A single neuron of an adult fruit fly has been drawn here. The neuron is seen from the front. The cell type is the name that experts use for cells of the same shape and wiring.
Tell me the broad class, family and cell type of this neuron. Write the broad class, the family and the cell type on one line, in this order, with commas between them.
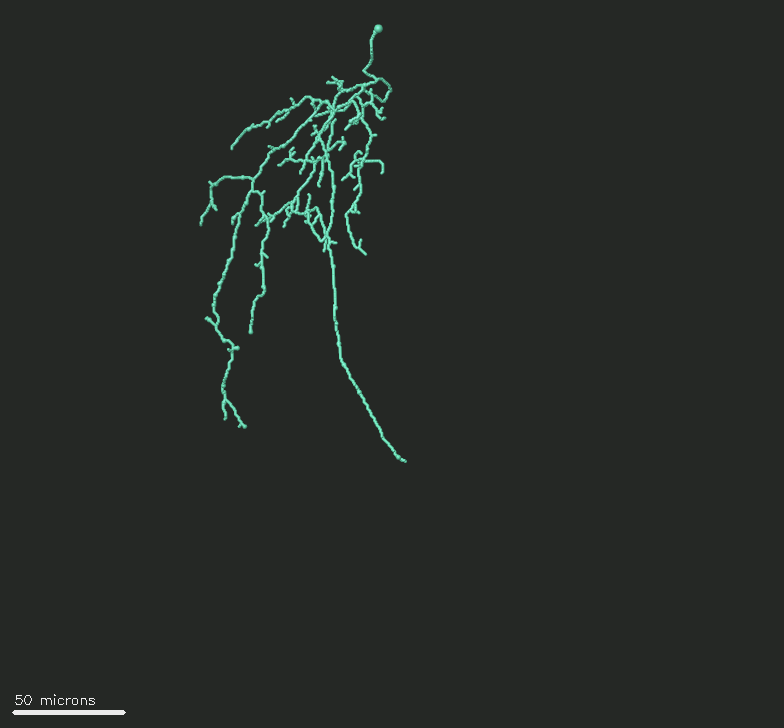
optic-lobe intrinsic neuron, Cm, Cm27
